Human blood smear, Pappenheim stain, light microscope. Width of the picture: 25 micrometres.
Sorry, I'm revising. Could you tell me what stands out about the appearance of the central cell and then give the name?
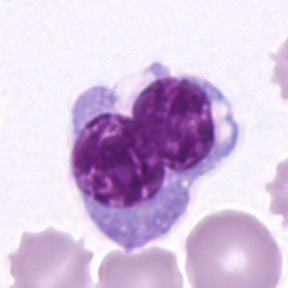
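Start with the outline: it's irregular, with a small bulge at the top and a pointed edge at the bottom. The cytoplasm is widest below the nucleus. Look above and to the right of the nucleus for clear, unstained areas. You'll see no coarse coloured granules. This is a plasma cell.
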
